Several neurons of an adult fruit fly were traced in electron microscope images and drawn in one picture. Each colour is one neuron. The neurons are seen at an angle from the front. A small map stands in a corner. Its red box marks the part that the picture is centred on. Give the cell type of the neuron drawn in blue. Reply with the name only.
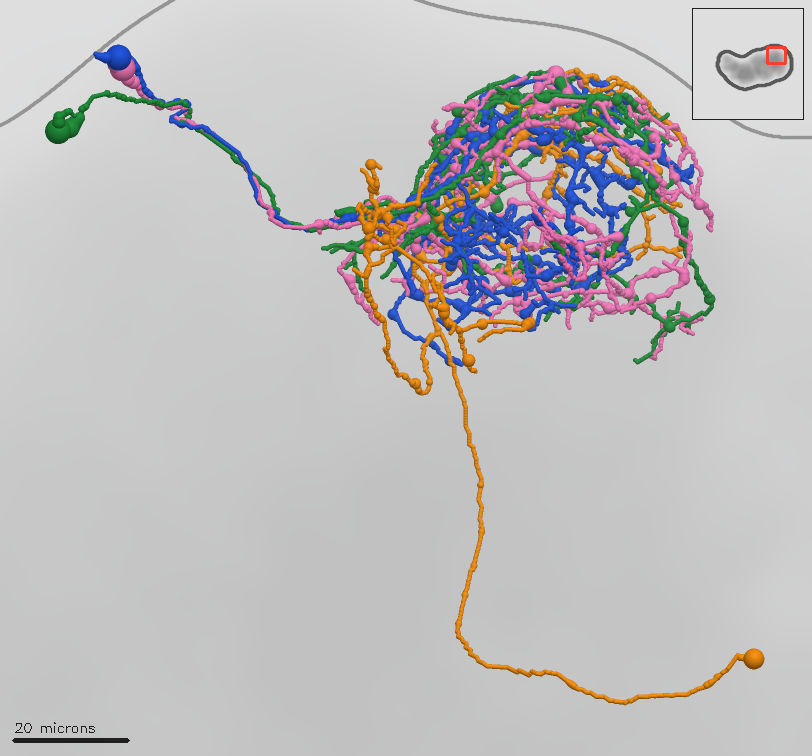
CB1945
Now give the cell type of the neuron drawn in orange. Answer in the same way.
LHAV7a4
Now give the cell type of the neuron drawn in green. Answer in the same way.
LHPD4a2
